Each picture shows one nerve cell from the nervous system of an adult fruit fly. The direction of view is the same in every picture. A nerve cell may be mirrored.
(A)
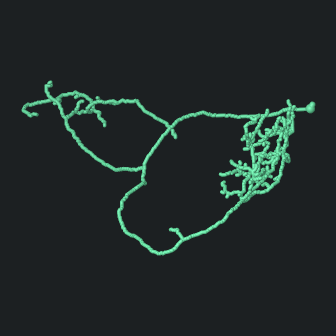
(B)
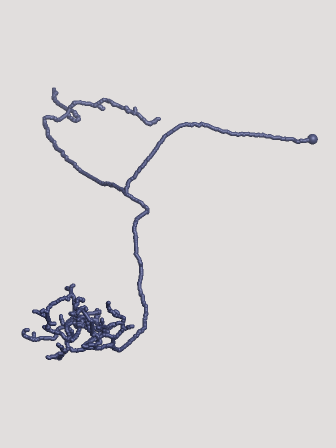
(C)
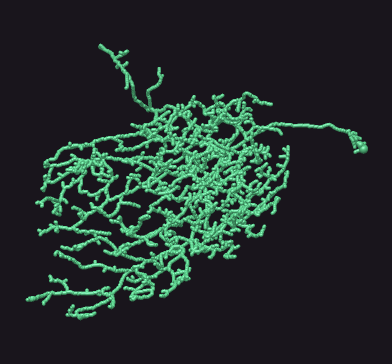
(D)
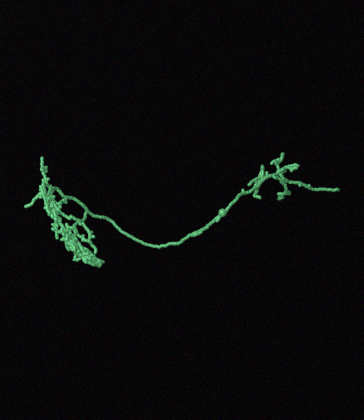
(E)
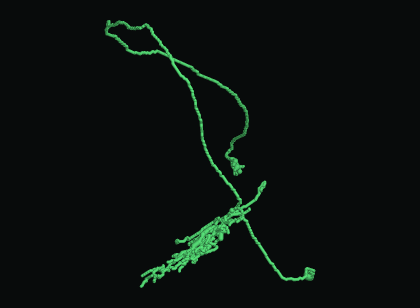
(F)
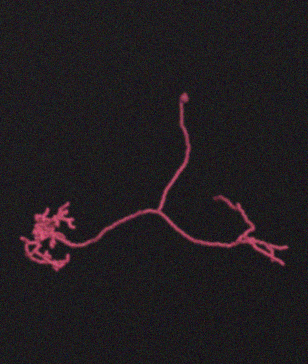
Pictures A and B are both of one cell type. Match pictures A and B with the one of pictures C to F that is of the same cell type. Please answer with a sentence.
Picture F is of the same cell type.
